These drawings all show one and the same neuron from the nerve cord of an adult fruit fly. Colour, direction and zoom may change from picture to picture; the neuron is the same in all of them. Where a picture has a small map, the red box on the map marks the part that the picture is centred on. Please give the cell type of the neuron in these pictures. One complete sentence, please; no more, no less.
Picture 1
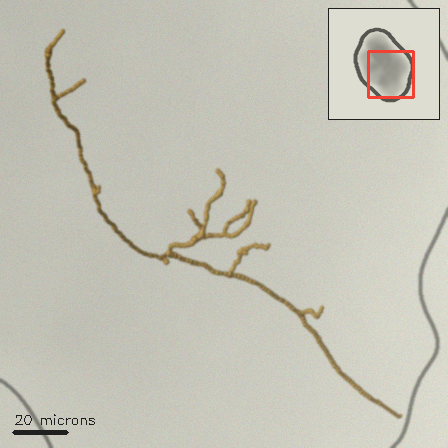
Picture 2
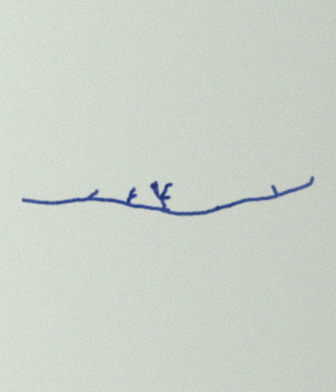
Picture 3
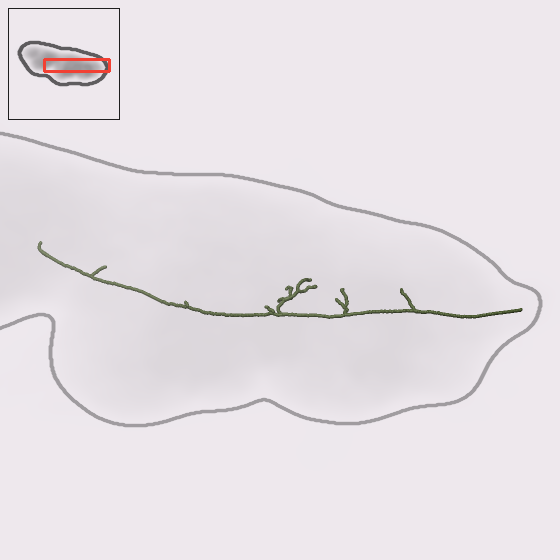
The cell type designation of this neuron is DNp35.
